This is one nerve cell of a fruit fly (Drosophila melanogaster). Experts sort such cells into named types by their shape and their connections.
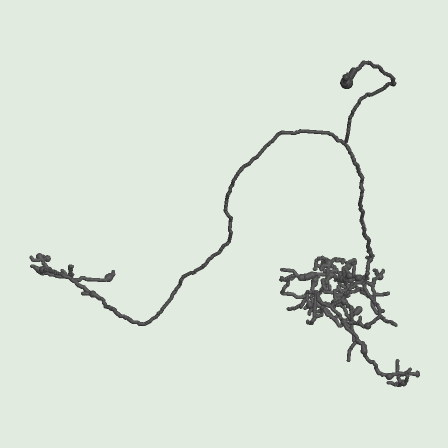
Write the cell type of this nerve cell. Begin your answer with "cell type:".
cell type: GNG380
